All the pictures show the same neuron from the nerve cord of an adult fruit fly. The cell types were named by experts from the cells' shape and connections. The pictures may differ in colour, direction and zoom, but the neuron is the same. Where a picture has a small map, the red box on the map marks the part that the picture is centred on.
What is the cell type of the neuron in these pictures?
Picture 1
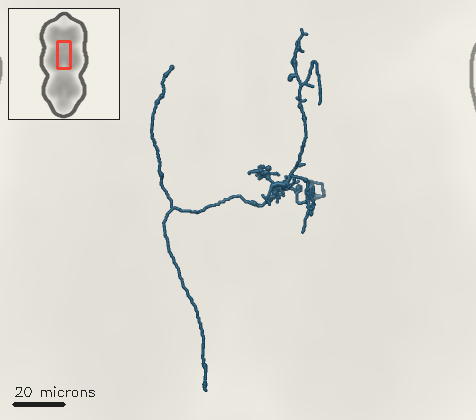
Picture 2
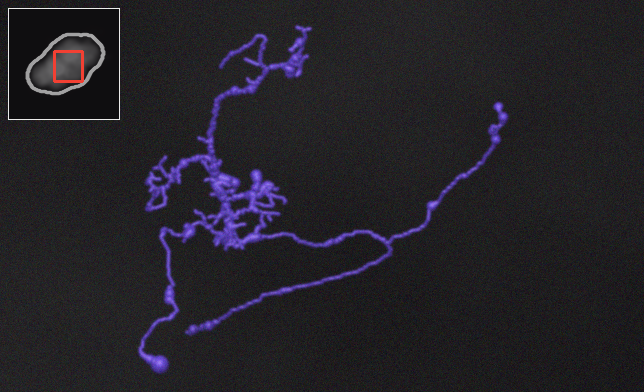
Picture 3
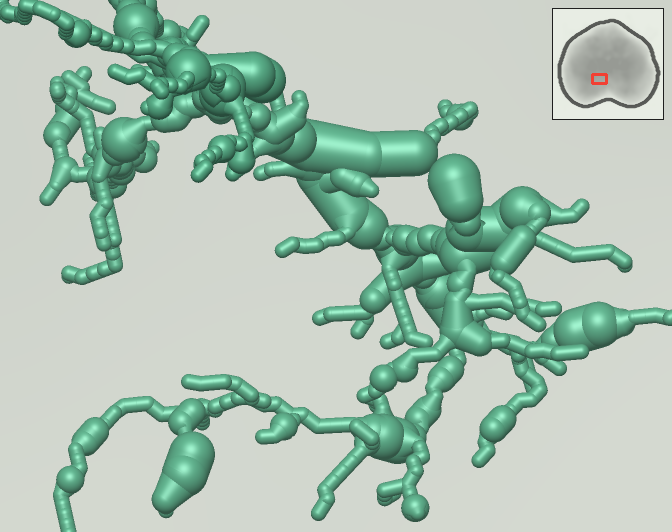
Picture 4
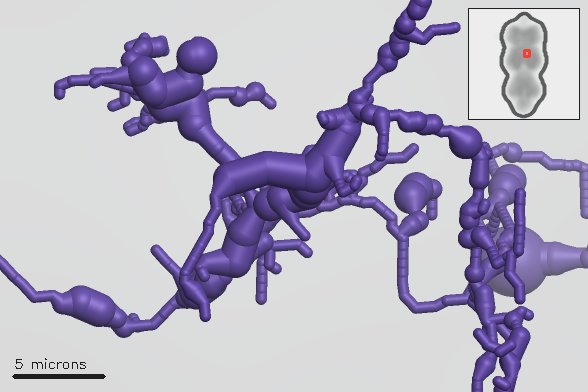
IN10B052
